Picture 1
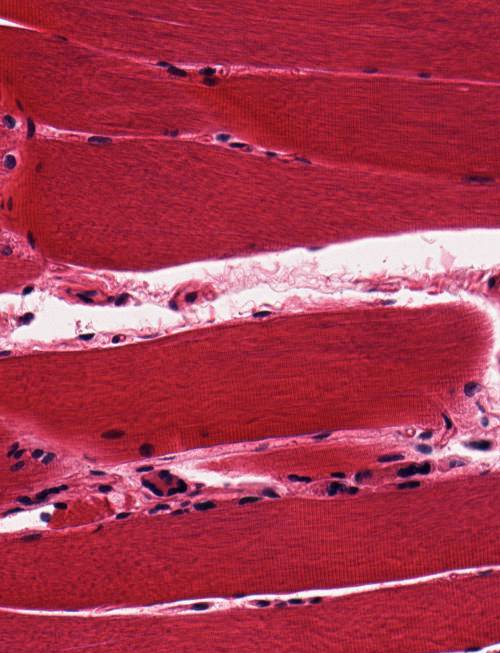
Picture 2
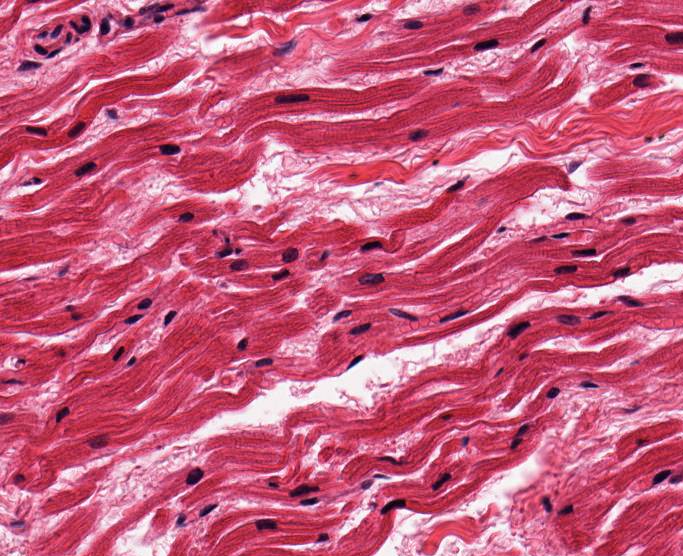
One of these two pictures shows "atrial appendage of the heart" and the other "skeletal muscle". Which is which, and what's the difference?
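First item: picture 1 shows skeletal muscle, picture 2 the atrial appendage of the heart. Course: in picture 1 the long fibres run roughly horizontally, parallel to one another, while in picture 2 long, wavy fibres cross the whole field obliquely from lower left to upper right. Striations: both show fine transverse cross-striations. Nuclei: in picture 1 they are flattened and lie at the fibre edges rather than the centres. Branching: some fibres in picture 2 branch and join neighbouring fibres. Colour: deep, even red in picture 1, deep pink-red in picture 2.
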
